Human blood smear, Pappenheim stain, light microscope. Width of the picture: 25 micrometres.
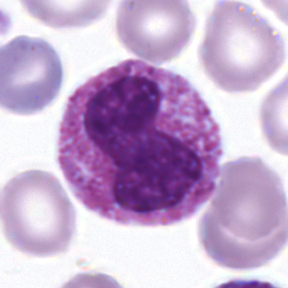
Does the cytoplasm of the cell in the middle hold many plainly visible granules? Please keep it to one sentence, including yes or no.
Yes, in the cytoplasm of this cell, many granules are visible.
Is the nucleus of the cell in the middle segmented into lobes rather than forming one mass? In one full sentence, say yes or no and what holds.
Yes, the nucleus of this cell is divided into two or more lobes.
